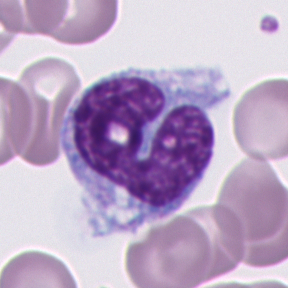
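Monocyte with a horseshoe-folded nucleus, the gap between its limbs opening upward. Chromatin forms lacy strands with paler streaks, not solid dark blocks. Of two small clear spots over the nucleus, the larger lies in the left limb. Cytoplasm finely speckled, no coarse distinct granules.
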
